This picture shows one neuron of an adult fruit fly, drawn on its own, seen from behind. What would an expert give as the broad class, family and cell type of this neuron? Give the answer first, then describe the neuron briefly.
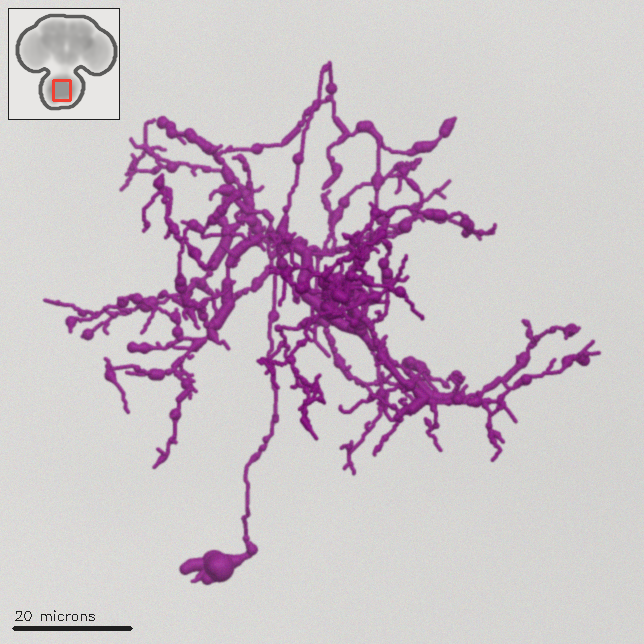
Its broad class is nerve-cord intrinsic neuron. Its family is hemilineage 00A. The cell type is IN00A030. From left to right in the picture it spans about 95 microns. In this view it is about as wide as it is tall.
